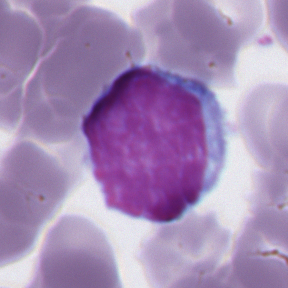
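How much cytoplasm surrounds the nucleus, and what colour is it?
A scant rim, pale blue-grey.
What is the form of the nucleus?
A single unlobed mass with a somewhat angular outline, filling most of the cell.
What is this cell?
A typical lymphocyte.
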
